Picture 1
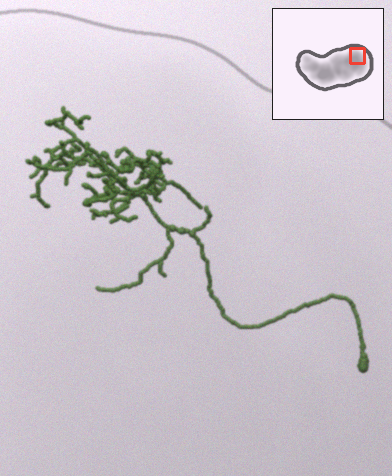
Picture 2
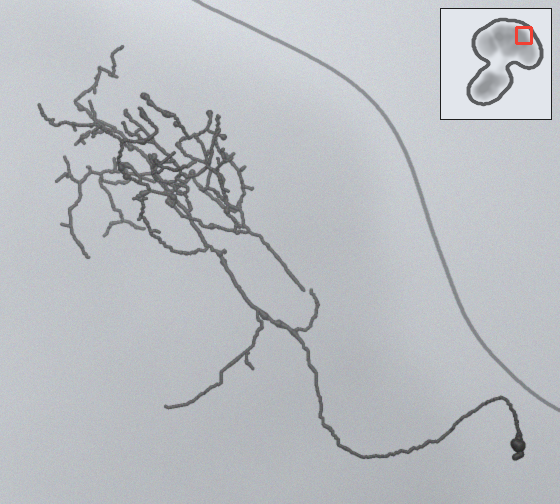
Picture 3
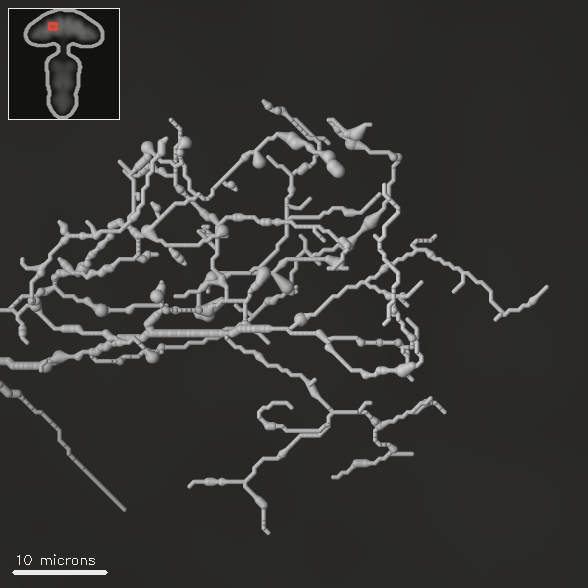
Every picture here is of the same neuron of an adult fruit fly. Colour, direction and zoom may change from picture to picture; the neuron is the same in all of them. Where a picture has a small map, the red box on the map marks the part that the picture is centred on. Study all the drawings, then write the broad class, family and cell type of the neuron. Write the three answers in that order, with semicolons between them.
central-brain intrinsic neuron; hemilineage SLPav3; SLP187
